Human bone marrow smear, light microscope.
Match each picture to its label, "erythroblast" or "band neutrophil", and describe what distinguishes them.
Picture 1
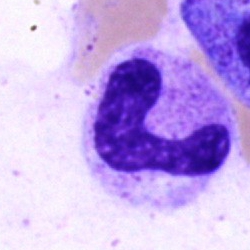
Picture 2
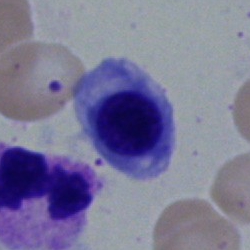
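Picture 1 shows a band neutrophil, and picture 2 shows an erythroblast. In picture 1 the nucleus is a single band, not divided into segments, bent into an L shape.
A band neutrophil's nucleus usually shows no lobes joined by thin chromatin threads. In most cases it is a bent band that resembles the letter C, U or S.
Its chromatin is dark purple and coarsely clumped, and no nucleoli are visible.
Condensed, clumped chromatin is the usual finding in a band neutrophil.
The cytoplasm is plentiful and pale lilac, with no vacuoles. Part of another nucleated cell is cut off at the upper right corner of this picture. In picture 2, by contrast, a moderate rim of blue cytoplasm surrounds the nucleus on all sides. This cytoplasm shows no visible granules, and no nucleolus can be seen in the nucleus.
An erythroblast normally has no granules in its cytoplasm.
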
